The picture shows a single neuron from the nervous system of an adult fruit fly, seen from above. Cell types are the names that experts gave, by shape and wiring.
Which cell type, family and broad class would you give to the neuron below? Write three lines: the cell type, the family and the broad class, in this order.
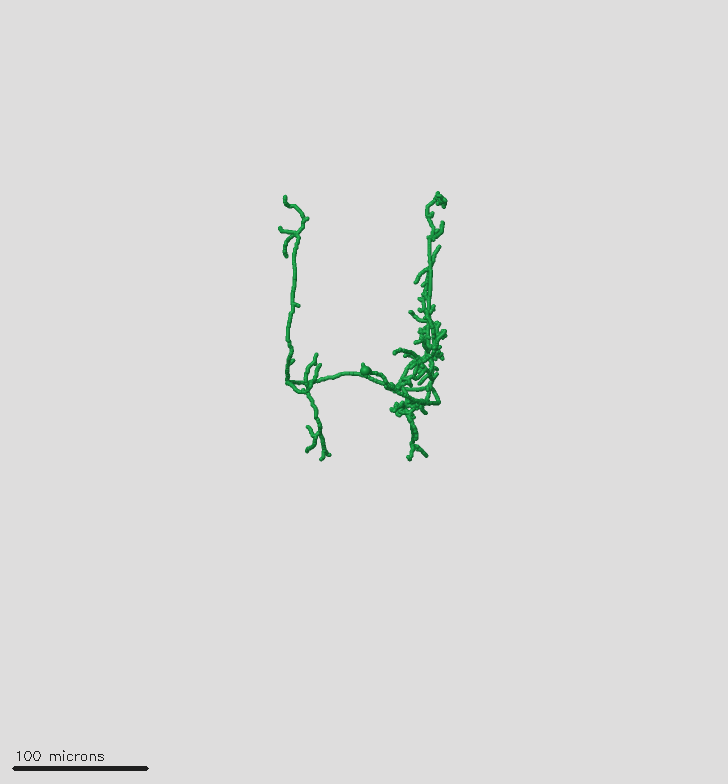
IN19B048
hemilineage 19B
nerve-cord intrinsic neuron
